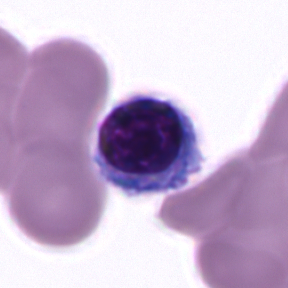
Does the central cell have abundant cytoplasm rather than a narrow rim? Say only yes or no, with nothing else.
No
